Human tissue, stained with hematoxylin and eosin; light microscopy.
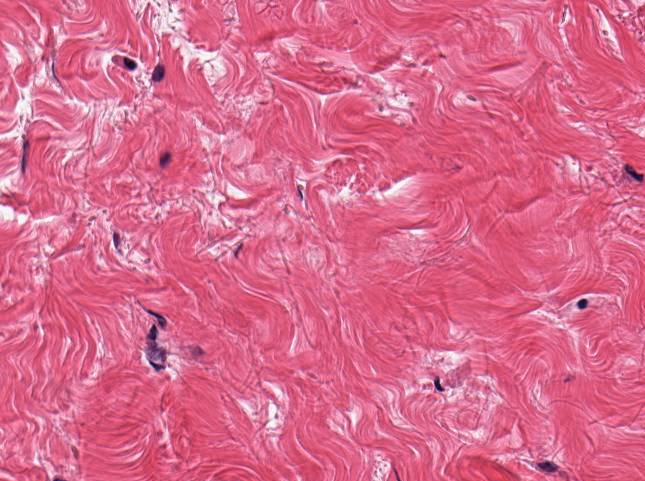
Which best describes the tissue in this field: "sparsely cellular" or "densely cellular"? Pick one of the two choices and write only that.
Sparsely cellular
